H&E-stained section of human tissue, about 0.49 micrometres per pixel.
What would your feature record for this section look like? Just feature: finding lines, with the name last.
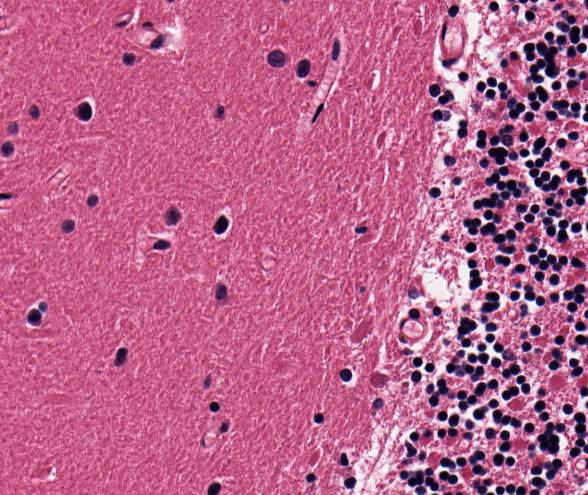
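Layout: pale pink, sparsely nucleated left two-thirds; densely cellular right third
Right zone: crowded small, round, darkly stained nuclei, very little visible cytoplasm
Left zone: finely fibrillary, evenly eosinophilic neuropil
Islands: small, pink, nucleus-free, between the dark nuclei of the right zone
Name: cerebellum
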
